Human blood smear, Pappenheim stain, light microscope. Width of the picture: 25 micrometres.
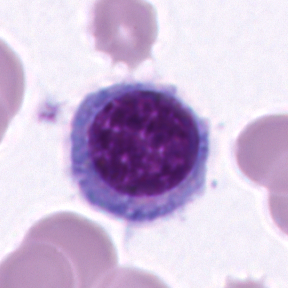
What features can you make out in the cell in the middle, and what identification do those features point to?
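The outline is round, its edge slightly ragged with tiny fine projections. Next, the nucleus lies a little off-centre toward the upper right and has no notch, cleft or indentation. Finally, cytoplasm rings the nucleus completely and is widest at the lower left. This is a plasma cell.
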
